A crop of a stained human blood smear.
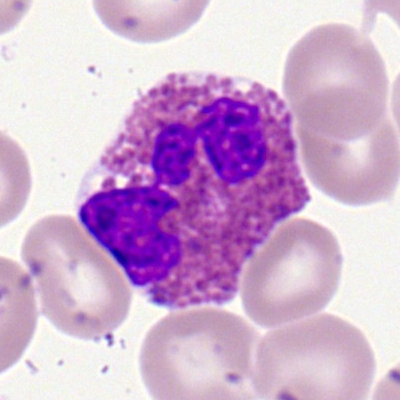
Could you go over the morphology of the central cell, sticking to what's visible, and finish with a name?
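Roughly round outline here, just a slightly irregular edge. The nucleus is split into three separate lobes, the biggest one sitting at the lower left edge of the cell. You won't find nucleoli in any of the lobes. It's an eosinophil.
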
